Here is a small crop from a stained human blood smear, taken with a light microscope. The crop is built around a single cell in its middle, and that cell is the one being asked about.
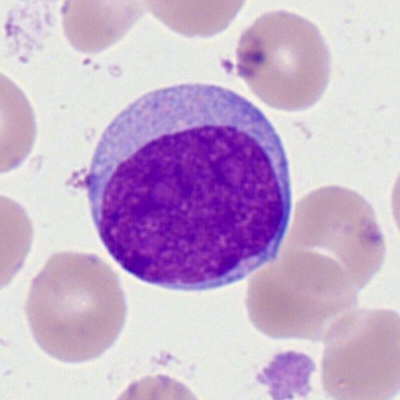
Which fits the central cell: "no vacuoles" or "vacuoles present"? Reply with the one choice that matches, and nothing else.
No vacuoles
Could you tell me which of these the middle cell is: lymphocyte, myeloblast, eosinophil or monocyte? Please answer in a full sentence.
Where the crop is centred, there is a myeloblast.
